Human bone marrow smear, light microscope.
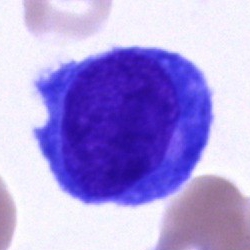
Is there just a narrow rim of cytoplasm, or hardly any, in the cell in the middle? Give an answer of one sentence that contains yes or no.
Yes, around the nucleus there is only a narrow rim of cytoplasm.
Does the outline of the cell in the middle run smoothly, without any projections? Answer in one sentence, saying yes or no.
No, the outline of the cell is rough.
